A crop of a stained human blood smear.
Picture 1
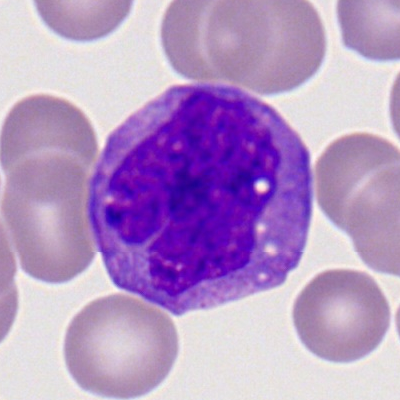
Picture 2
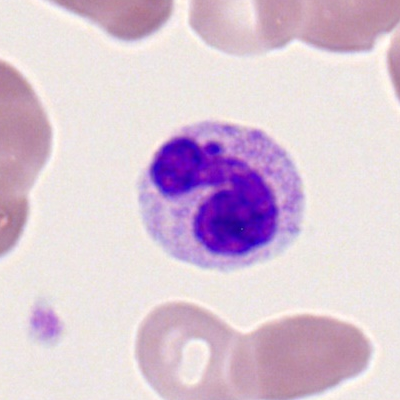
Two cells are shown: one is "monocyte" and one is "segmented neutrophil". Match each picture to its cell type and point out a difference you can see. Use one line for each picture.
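Picture 1 shows a monocyte: Several small clear vacuoles lie mostly along the right side of the nucleus.
Picture 2 shows a segmented neutrophil: No vacuoles are seen in the cytoplasm.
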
